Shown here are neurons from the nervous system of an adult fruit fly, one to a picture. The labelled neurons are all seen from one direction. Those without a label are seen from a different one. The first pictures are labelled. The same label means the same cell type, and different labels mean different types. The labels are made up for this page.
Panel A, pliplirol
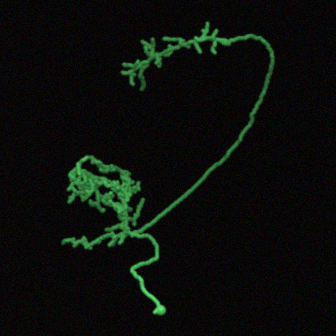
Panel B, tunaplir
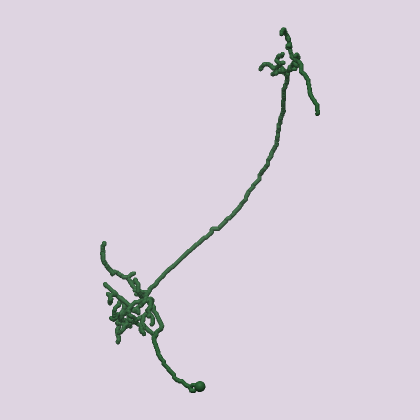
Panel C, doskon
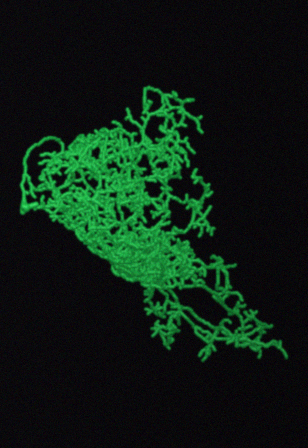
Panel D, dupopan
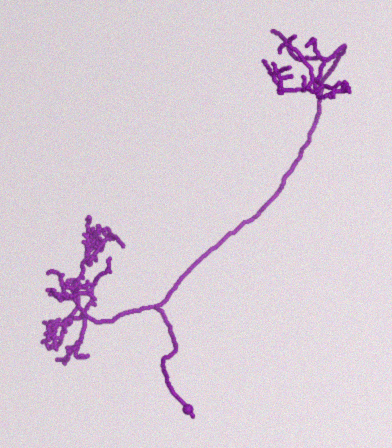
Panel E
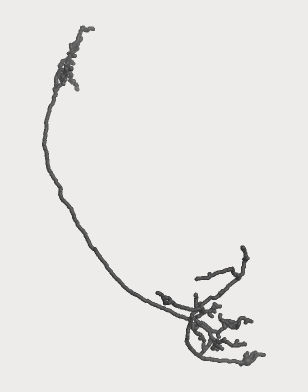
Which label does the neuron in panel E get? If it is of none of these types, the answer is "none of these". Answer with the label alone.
tunaplir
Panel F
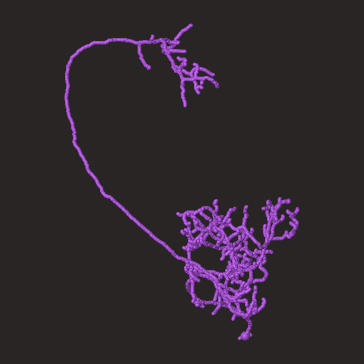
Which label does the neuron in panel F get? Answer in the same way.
pliplirol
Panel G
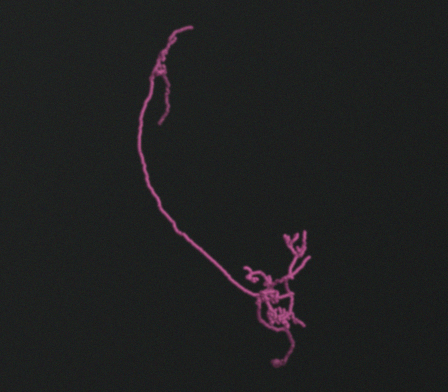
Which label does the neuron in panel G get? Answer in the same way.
tunaplir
